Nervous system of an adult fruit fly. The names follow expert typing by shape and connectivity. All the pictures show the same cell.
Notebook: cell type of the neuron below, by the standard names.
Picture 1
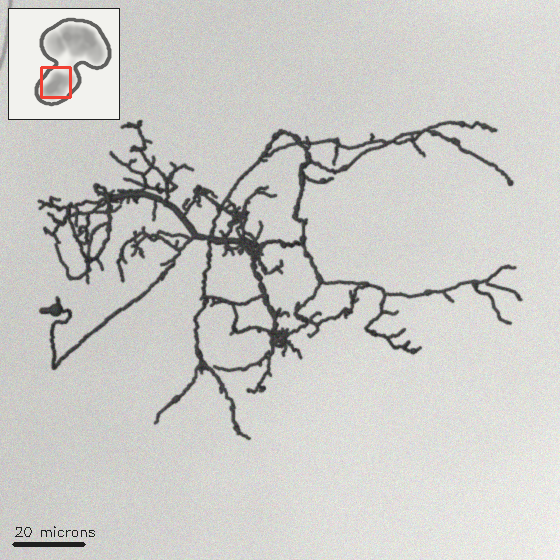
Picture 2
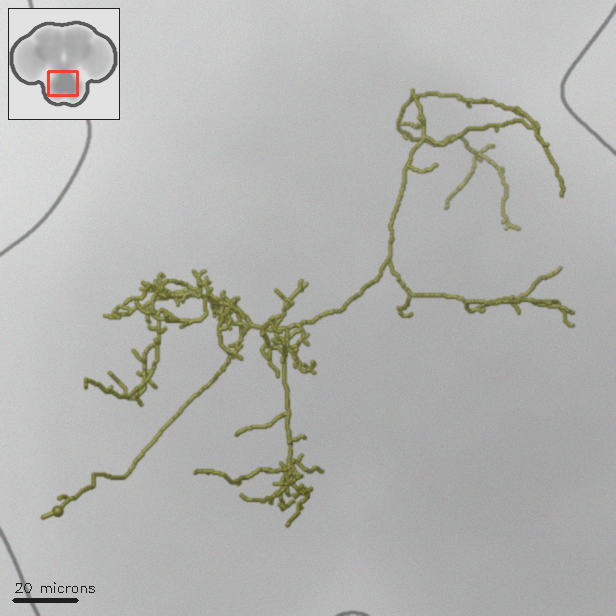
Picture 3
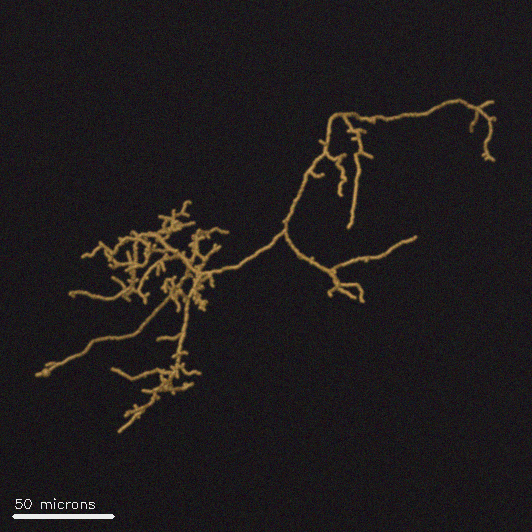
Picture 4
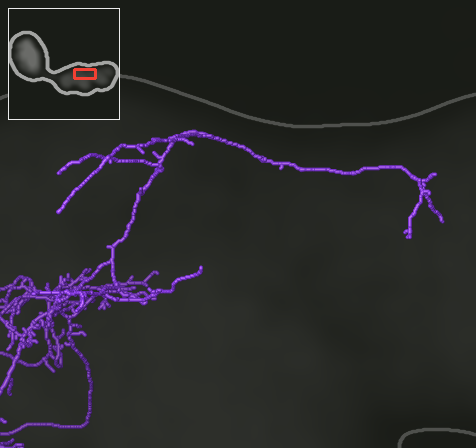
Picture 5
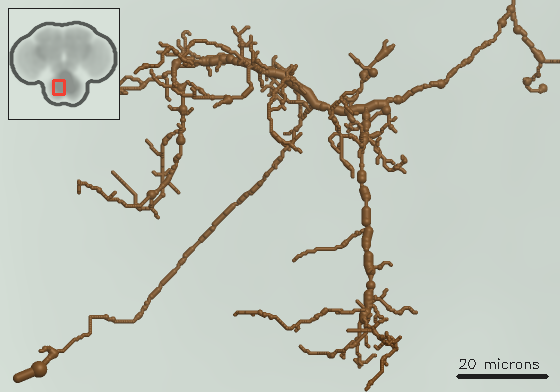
IN08B078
